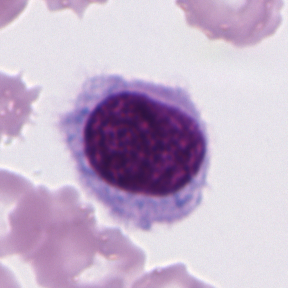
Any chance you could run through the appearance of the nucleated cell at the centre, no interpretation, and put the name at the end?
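Looking first at the nucleus, I see it sits off-centre, toward the upper right of the cell. It has no notch, fold or lobes. The cytoplasm around it is pale greyish blue, and I can't make out any distinct granules in it. This is a hairy cell.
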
